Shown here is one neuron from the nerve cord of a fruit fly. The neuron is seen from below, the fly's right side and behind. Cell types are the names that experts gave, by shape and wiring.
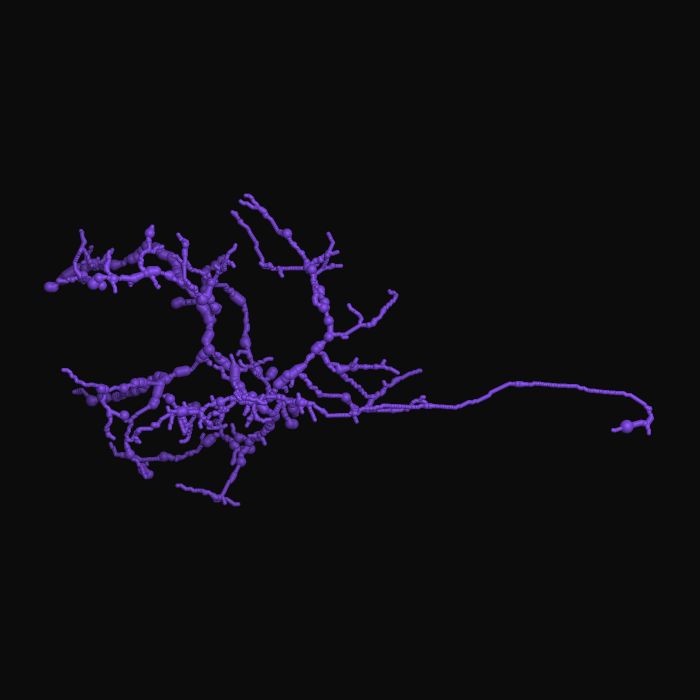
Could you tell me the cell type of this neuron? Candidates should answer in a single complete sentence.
On the level of cell type, this neuron is IN13B032.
